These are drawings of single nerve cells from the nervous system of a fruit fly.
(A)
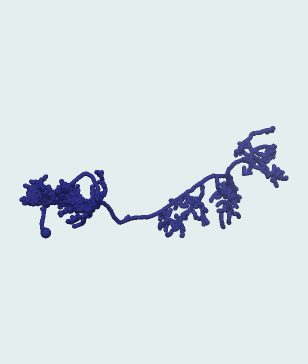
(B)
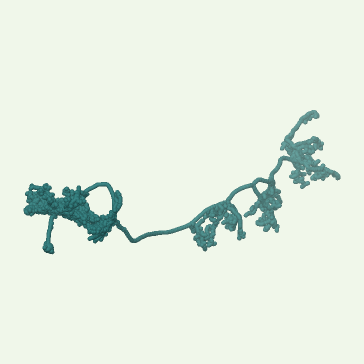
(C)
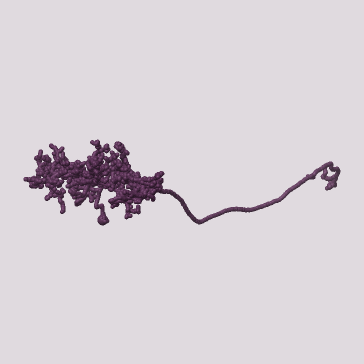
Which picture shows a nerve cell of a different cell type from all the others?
Picture C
